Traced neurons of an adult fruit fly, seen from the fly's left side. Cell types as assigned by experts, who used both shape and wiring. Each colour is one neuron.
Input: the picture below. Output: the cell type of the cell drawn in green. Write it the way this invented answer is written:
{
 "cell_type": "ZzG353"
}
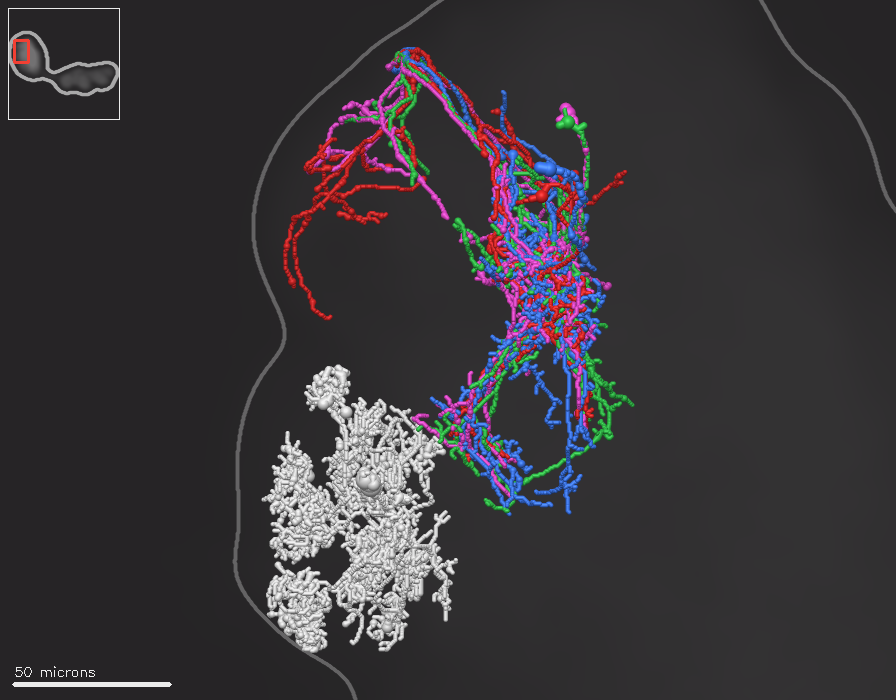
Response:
{
 "cell_type": "AVLP704m"
}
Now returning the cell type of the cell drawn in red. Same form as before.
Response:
{
 "cell_type": "AVLP742m"
}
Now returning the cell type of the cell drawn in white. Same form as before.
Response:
{
 "cell_type": "lLN2P_a"
}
